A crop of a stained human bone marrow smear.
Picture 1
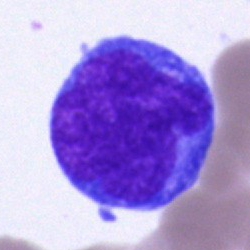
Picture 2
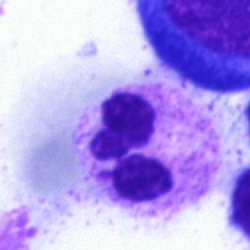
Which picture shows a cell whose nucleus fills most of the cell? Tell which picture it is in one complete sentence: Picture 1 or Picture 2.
The nucleus occupies most of the cell in picture 1.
